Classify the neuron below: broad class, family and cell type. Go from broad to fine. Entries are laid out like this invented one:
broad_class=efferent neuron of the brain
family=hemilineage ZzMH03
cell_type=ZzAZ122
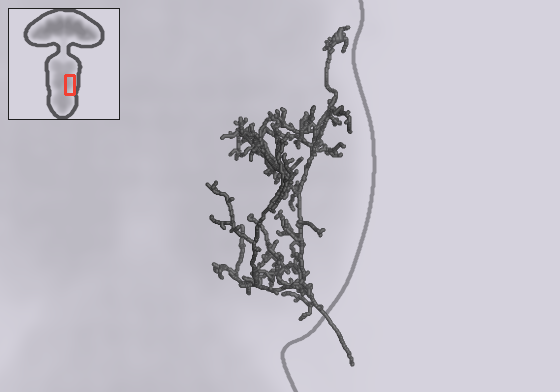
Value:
broad_class=motor neuron of the nerve cord
family=hemilineage 15B
cell_type=Acc. ti flexor MN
